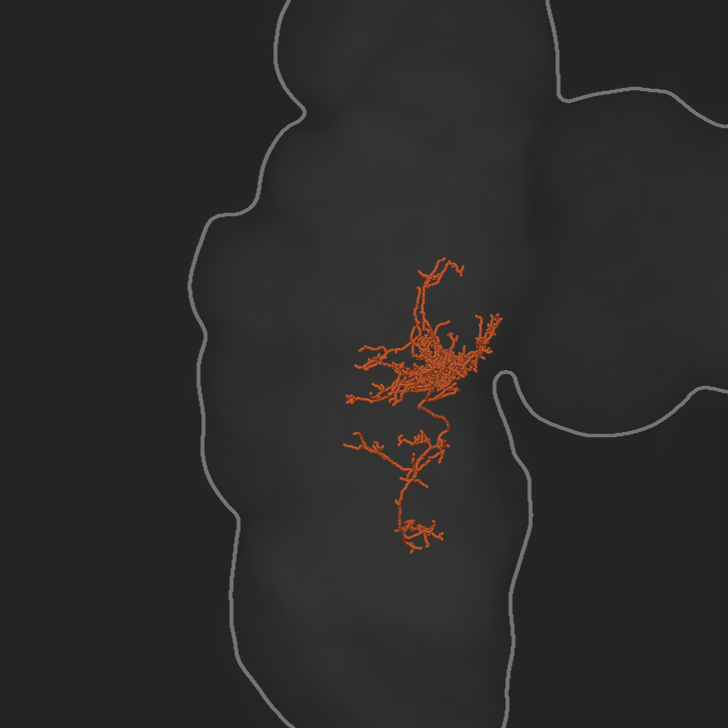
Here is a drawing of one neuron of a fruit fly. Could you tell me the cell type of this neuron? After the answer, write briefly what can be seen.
Its cell type is SMP084. This is a central-brain intrinsic neuron. In this view it is taller than it is wide.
